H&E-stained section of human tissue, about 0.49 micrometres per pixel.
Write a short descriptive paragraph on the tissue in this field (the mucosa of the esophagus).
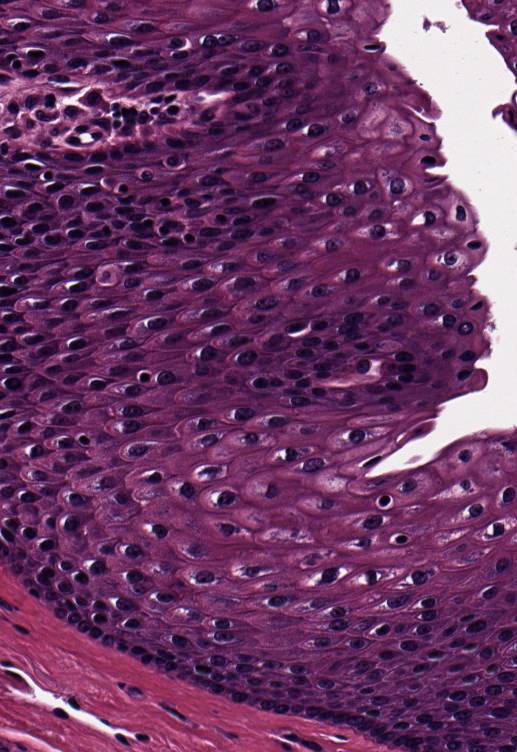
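Most of the field is taken up by a thick stratified squamous epithelium, with empty lumen space at the upper right. Facing that lumen, the surface cells still have nuclei and carry no keratin layer. Crowded basal cells with small dark nuclei line the epithelium's lower-left edge, while cells of the middle layers show abundant pink cytoplasm and visible cell borders.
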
